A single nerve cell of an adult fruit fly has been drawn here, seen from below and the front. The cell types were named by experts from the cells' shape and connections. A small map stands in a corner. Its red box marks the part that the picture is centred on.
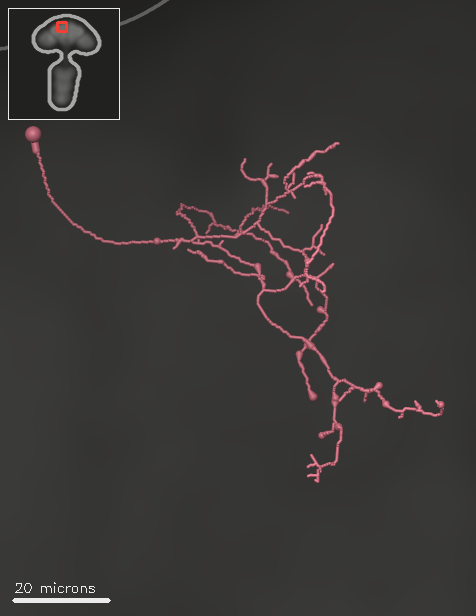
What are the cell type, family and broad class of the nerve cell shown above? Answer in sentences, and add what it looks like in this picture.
Its cell type is CB1824. Its family is hemilineage ALl1_dorsal. It is a central-brain intrinsic neuron. It lies in the brain. From left to right in the picture it spans about 85 microns.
